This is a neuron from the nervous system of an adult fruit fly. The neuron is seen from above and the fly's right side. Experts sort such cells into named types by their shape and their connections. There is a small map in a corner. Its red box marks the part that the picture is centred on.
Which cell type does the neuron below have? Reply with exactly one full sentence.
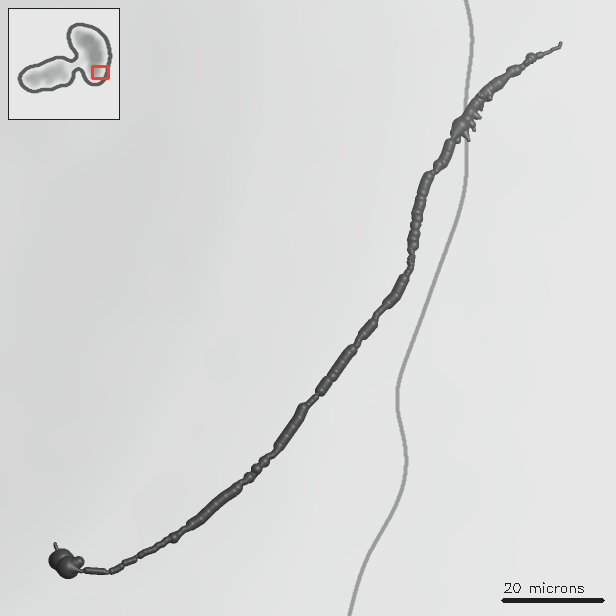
This neuron has been assigned cell type L2.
